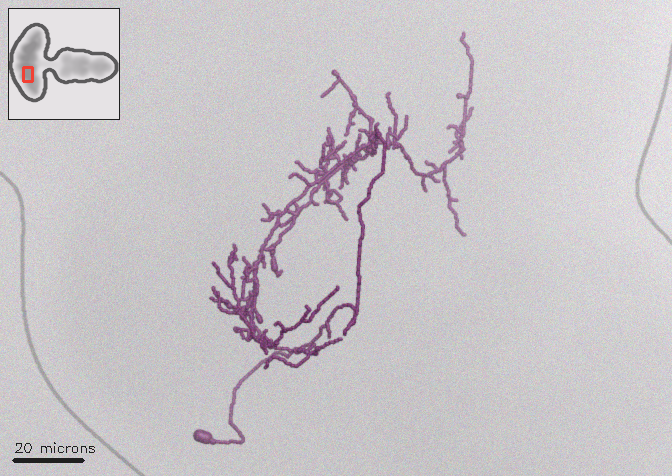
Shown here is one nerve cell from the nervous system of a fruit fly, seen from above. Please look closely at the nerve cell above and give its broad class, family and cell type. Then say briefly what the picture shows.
Its broad class is central-brain intrinsic neuron. The family is hemilineage SIPa1_ventral. It is of cell type CL024_d. It lies in the brain. From top to bottom in the picture it spans about 120 microns. Dozens of branch ends can be seen.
